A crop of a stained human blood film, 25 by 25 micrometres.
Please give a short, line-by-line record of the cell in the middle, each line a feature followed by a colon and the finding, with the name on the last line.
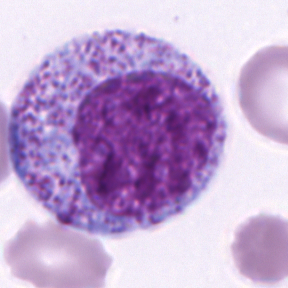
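Nucleus: off-centre, toward the right
Cytoplasm: wider band on the left of the nucleus than the right
Cytoplasm colour: pale blue-grey between the granules
Granules: many, coarse, reddish-purple, filling the cytoplasm
Name: promyelocyte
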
